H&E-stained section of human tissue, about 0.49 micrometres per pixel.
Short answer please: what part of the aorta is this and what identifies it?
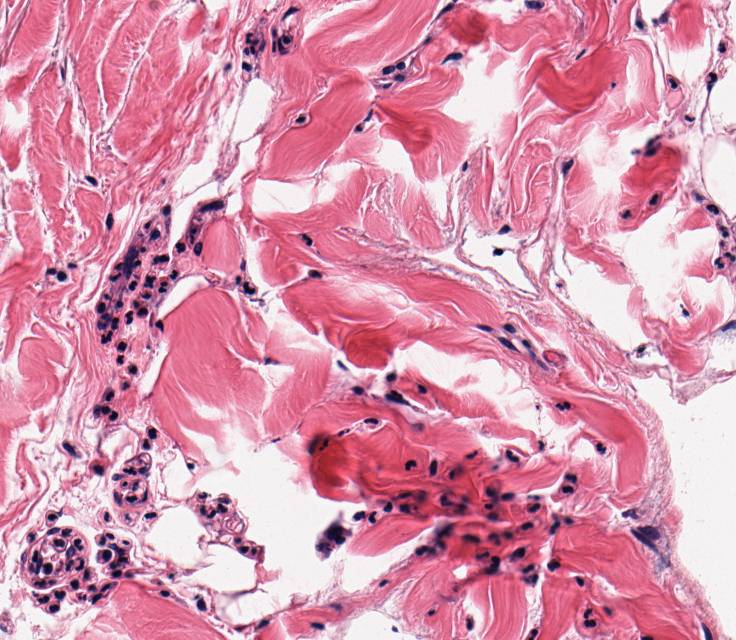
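This field lies in the tunica adventitia. Pink fibres run in many different directions, with no single shared orientation.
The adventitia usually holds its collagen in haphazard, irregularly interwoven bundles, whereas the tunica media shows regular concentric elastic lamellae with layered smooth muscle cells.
Many fibres are wavy and folded, and small dark flattened nuclei lie mostly at their edges rather than their centres. Small rounded profiles ringed by crowded nuclei sit in the lower-left corner.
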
